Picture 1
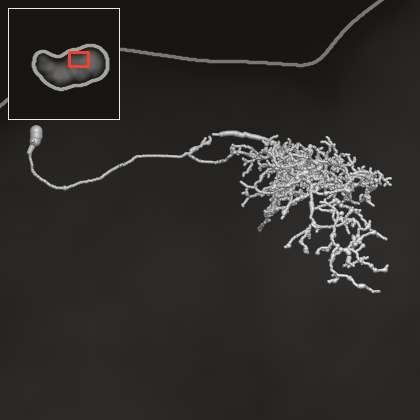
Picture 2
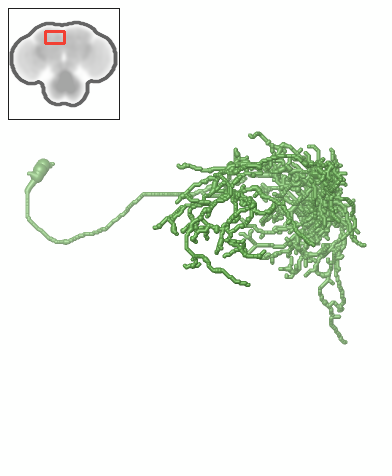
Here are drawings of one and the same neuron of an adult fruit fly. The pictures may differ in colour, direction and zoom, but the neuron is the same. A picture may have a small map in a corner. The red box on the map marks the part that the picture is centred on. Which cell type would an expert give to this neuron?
SMP176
